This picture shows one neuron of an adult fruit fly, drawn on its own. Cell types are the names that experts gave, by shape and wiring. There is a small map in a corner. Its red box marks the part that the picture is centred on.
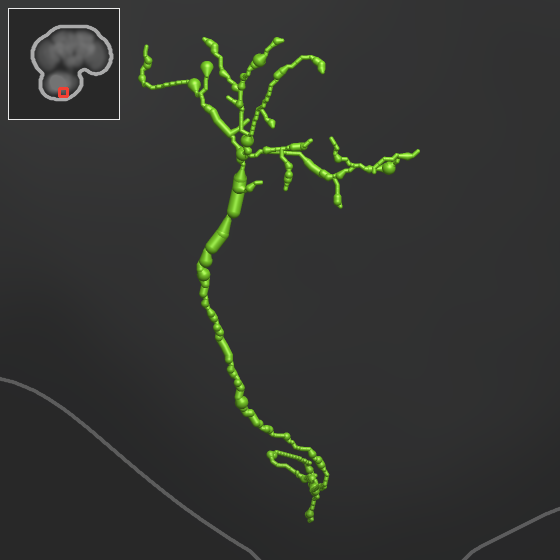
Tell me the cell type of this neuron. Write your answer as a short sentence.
The cell type is SNta29.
